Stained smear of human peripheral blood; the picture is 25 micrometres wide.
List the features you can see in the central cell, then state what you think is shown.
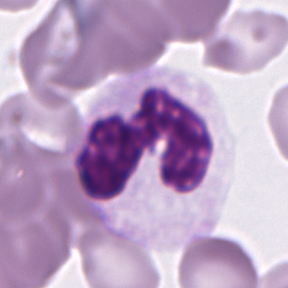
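Roughly round, smooth outline. Two nuclear lobes, the gap between them opening downward. Nucleoli: none visible. Cytoplasm with fine, faint granules. Name: segmented neutrophil.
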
